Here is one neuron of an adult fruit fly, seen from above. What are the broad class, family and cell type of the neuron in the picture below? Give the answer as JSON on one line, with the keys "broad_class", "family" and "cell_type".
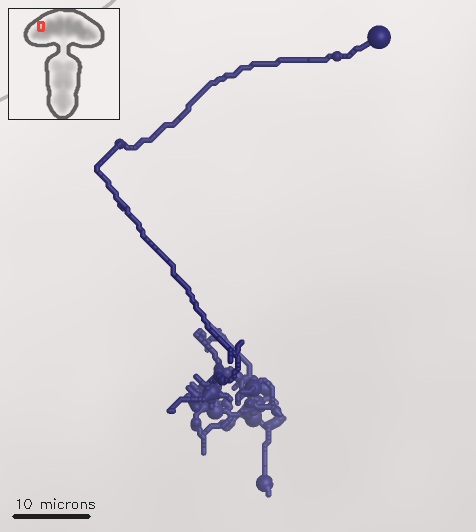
{"broad_class": "optic-lobe intrinsic neuron", "family": "Cm", "cell_type": "Cm2"}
